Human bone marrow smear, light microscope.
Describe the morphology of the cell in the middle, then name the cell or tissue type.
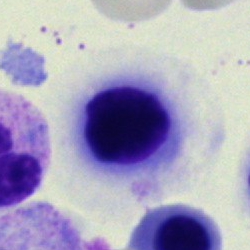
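Position of the nucleus: somewhat left of the cell's centre. Nucleoli: none visible. Cytoplasm next to the nucleus: a band of deeper blue lies directly around it. Outer border: faint and poorly defined. The cell is an erythroblast.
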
